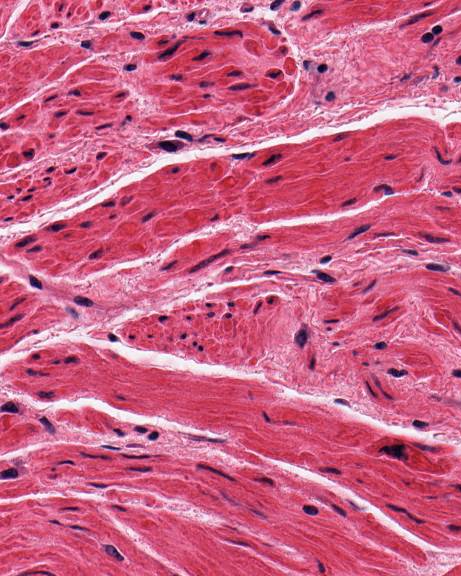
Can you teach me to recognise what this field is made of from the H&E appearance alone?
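What I see is smooth muscle. I note elongated nuclei with blunt, rounded ends, and the cytoplasm takes a deep, even pink.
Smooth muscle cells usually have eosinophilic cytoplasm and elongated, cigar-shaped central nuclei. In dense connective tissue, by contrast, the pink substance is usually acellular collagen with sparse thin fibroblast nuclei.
Looking for cross-striations, I find none. Thin strands of pale pink loose connective tissue separate the muscle bundles.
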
